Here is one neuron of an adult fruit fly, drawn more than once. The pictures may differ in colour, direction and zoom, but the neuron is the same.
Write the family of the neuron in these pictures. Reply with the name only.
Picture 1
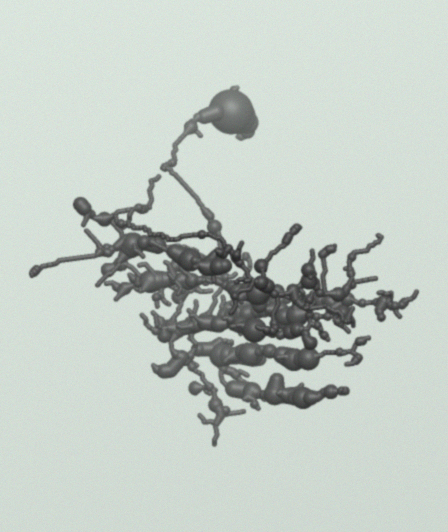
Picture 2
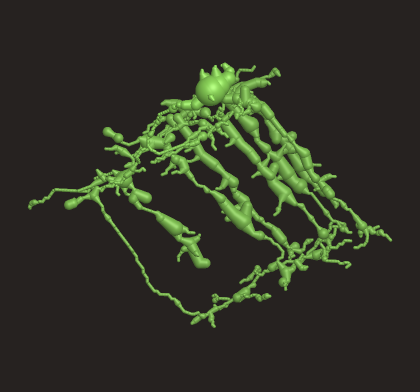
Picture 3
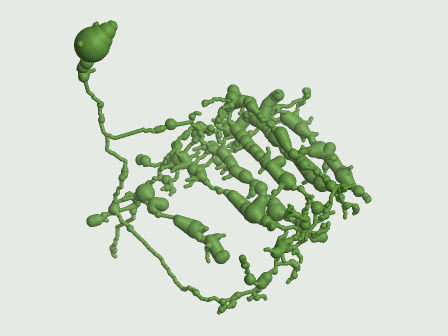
Dm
